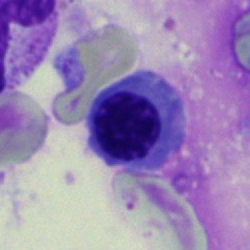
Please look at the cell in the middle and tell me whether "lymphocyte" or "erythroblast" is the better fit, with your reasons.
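This cell is an erythroblast, not a lymphocyte. Its outline is roughly round, with a few slightly angular corners. The nucleus sits off-centre toward the left, leaving a wider band of cytoplasm on the right. The chromatin is dark purple and coarsely clumped. No granules are visible in the cytoplasm.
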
